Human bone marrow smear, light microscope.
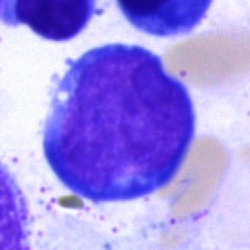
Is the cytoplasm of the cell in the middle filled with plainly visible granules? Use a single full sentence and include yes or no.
No, in the cell's cytoplasm no granules are visible.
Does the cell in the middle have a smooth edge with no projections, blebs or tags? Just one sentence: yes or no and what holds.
No, the cell's outline is not smooth; it is ragged or frayed, or has projections, blebs or tags.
